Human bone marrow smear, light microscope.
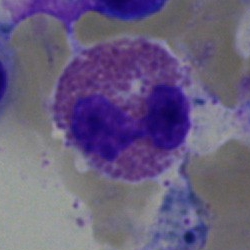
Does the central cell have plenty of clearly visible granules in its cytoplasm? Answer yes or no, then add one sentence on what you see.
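Yes. The cytoplasm is packed with coarse reddish-pink granules.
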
